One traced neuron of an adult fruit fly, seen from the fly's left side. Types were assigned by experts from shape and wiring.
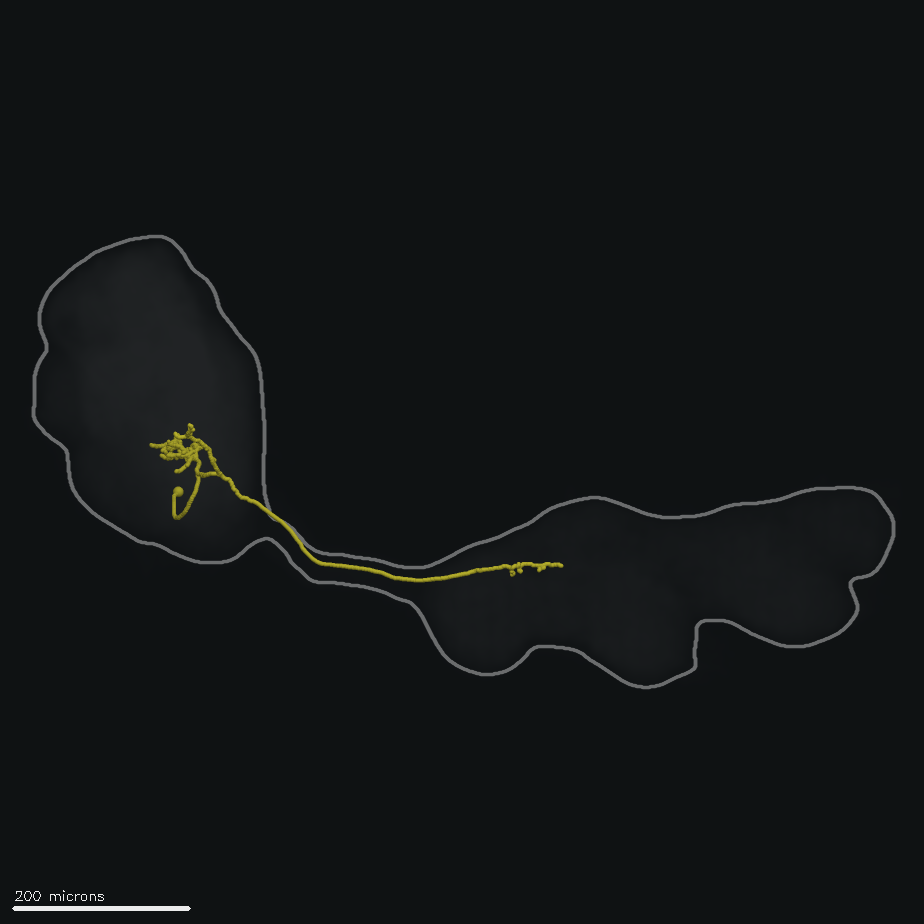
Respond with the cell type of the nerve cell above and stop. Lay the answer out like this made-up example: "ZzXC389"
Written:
"DNge094"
